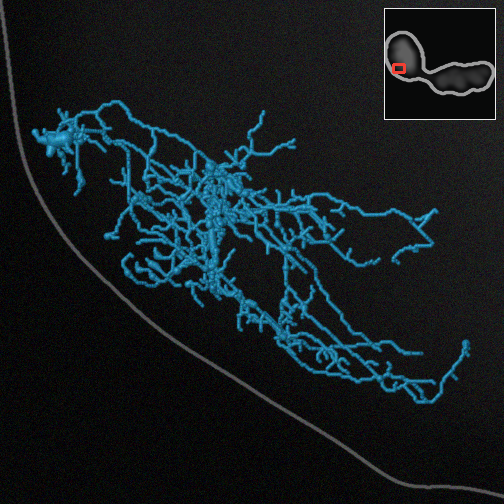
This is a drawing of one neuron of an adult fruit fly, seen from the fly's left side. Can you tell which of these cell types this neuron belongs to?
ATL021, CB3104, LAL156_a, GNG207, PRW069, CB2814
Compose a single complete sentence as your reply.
The neuron here falls under cell type GNG207.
